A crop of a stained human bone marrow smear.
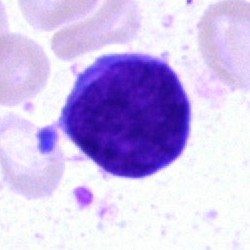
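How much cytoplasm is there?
Only a very thin rim, deep blue, easiest to see at the upper left.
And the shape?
Roughly round, with a few flattened, slightly angular sides.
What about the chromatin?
Dark purple and densely stained, with faint mottling.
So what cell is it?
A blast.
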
